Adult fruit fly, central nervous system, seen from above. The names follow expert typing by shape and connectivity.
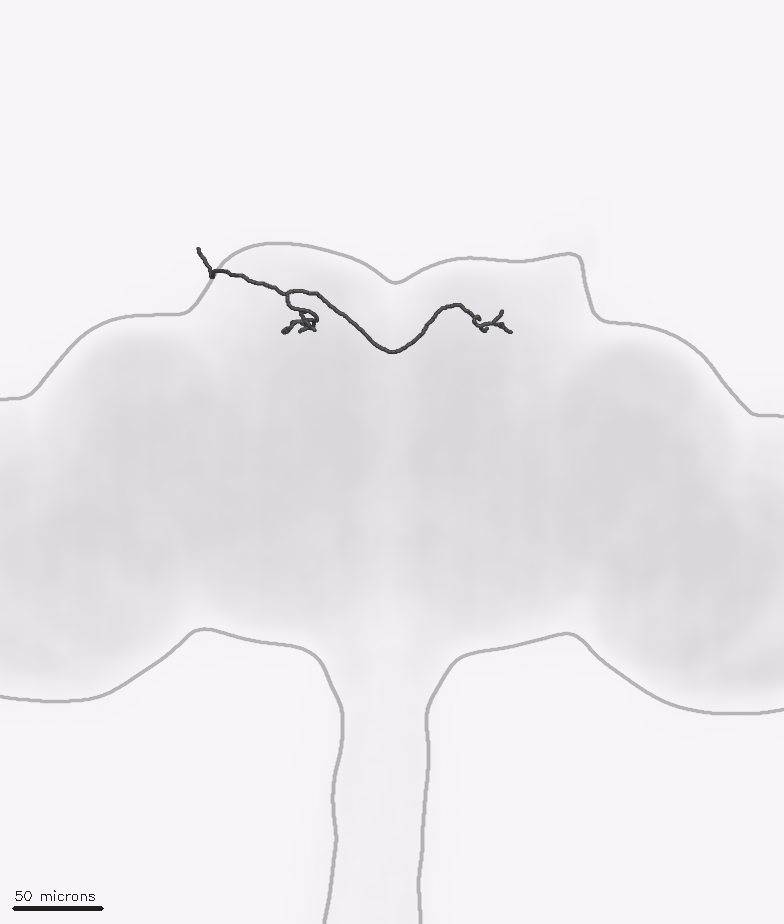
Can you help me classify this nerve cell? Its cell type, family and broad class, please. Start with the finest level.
ORN_DL5; class olfactory; sensory neuron entering the brain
